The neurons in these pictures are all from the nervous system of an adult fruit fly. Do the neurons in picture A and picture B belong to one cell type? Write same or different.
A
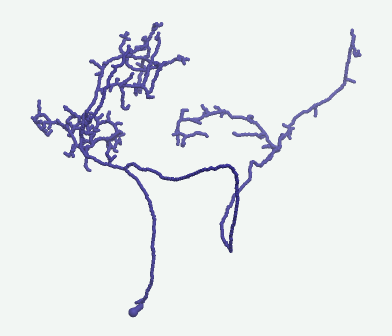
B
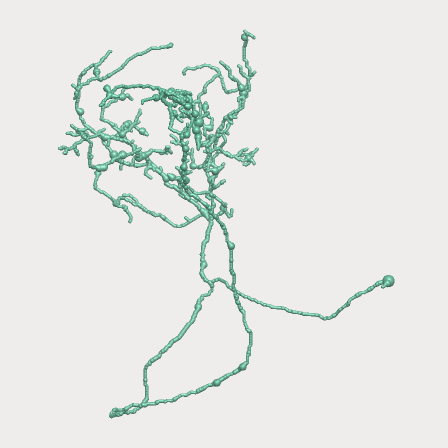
same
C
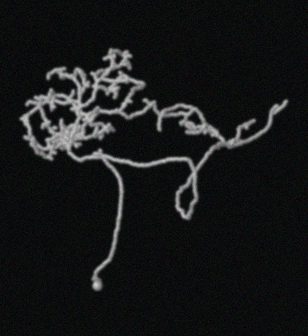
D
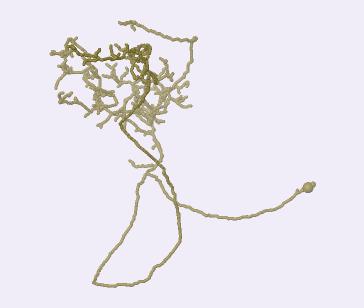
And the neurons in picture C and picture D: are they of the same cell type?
same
